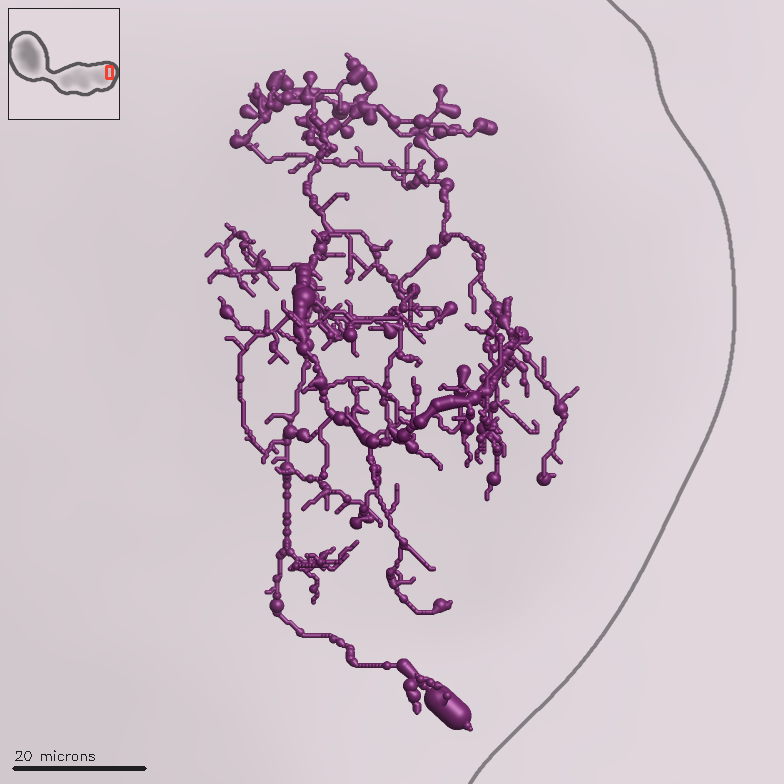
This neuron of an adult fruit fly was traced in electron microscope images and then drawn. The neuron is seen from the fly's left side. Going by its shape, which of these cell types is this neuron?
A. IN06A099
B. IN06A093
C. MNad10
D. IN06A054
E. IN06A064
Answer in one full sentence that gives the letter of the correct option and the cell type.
Listed as option E, the cell type IN06A064 is that of the neuron.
